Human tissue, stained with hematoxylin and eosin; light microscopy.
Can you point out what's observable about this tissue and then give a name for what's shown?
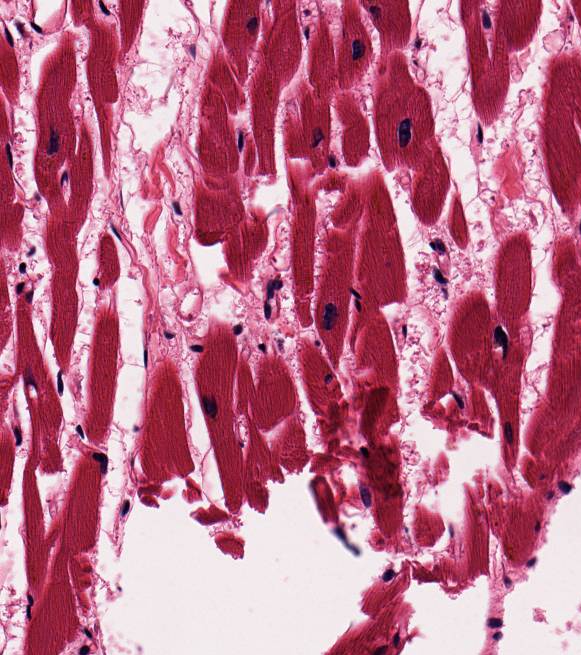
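Look first: the muscle fibres run mostly from top to bottom. Their cytoplasm is deep red-pink, fairly even. Fibres show a single oval dark nucleus centrally. In the pale spaces between, a few small dark nuclei lie scattered. This is the left ventricle of the heart.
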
